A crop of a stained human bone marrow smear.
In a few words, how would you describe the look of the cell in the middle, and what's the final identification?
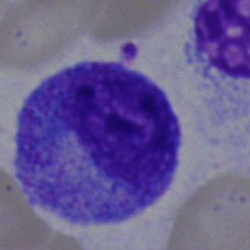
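Taking chromatin, cytoplasm and granules in turn: the chromatin stains deep purple with darker patchy clumps. A moderate amount of bluish-purple cytoplasm fills the lower left of the cell, with fine reddish-purple granules scattered through it. Against the lower edge of the nucleus lies a paler, less granular area of cytoplasm. The cell is a promyelocyte.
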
